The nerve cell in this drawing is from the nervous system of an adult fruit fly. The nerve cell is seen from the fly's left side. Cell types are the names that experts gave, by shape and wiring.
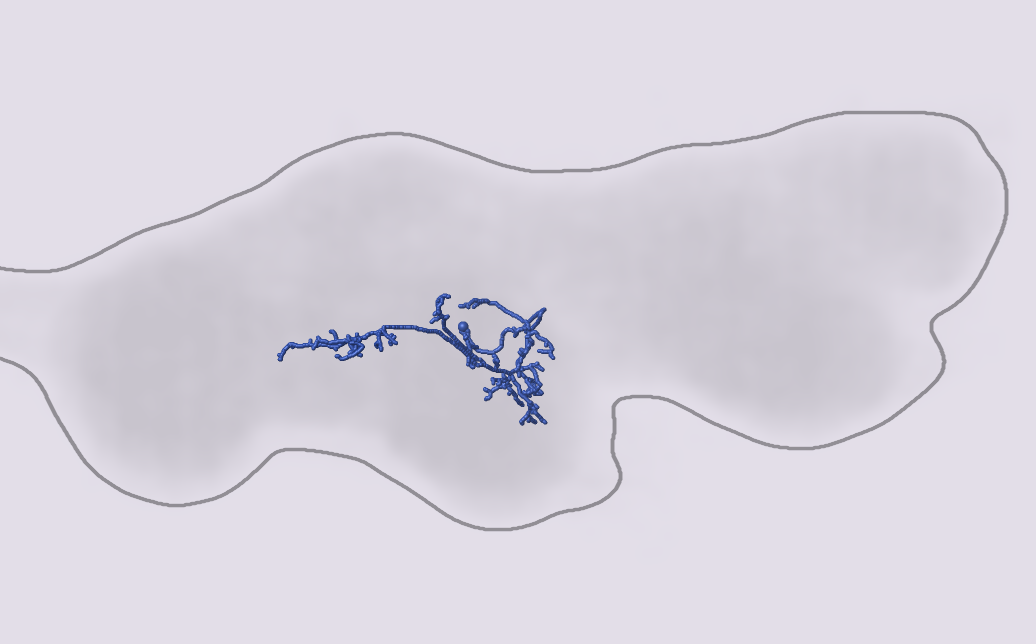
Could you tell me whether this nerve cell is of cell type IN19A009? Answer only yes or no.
no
